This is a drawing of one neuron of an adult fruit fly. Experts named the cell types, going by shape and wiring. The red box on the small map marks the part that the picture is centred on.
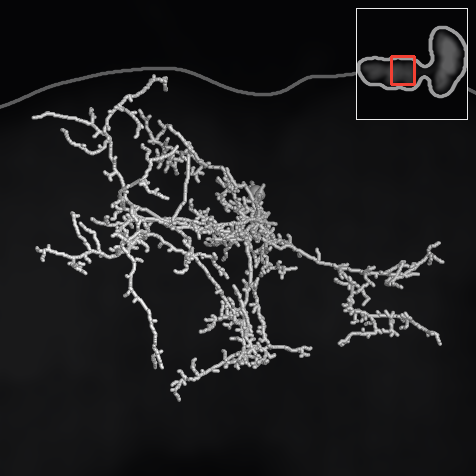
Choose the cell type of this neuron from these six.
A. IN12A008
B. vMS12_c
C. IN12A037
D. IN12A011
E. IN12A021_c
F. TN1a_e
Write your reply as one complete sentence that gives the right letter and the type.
The cell type of the neuron is TN1a_e, listed as option F.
